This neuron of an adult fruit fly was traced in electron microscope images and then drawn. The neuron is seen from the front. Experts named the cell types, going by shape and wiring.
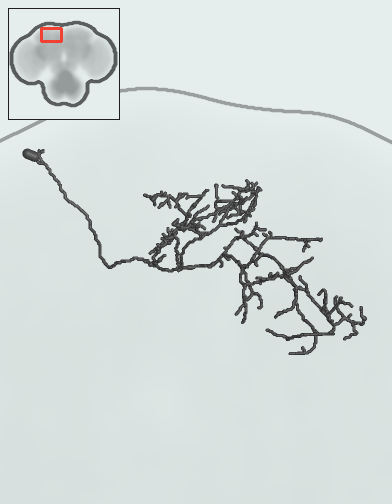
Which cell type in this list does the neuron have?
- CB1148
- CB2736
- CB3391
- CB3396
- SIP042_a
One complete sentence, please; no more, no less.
It is CB3391 that this neuron is, by cell type.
